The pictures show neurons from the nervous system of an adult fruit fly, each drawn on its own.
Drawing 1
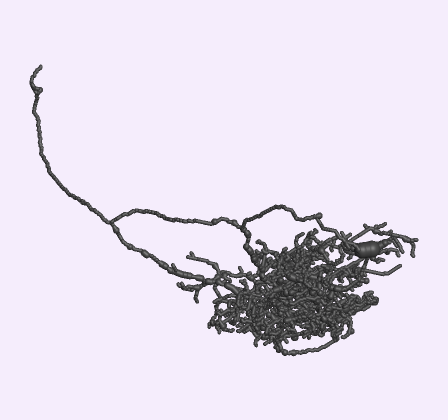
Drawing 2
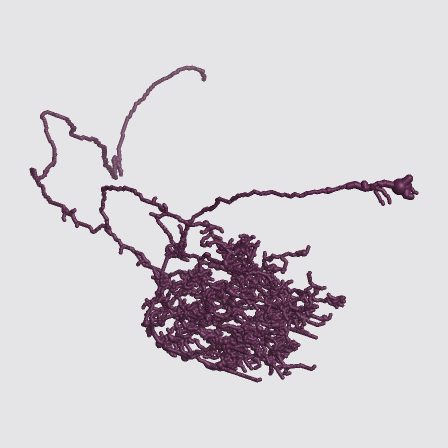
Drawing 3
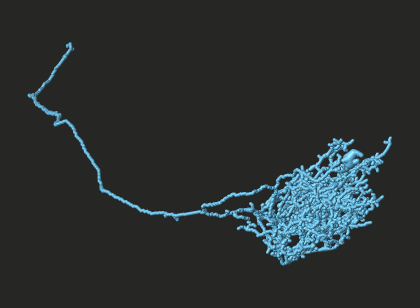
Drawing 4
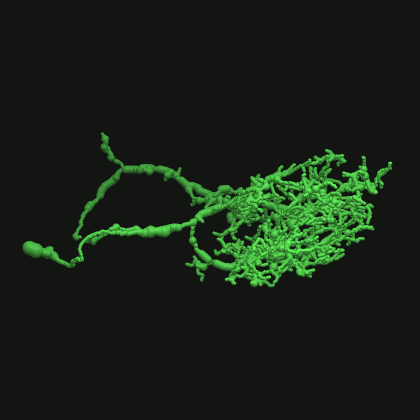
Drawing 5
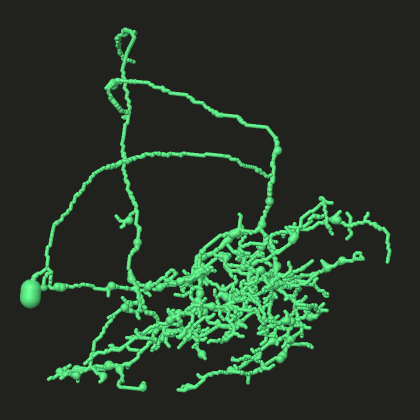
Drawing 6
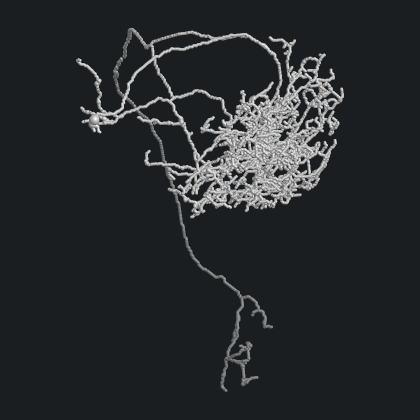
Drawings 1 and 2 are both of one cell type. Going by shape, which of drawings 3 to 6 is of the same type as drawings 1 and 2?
Drawing 3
